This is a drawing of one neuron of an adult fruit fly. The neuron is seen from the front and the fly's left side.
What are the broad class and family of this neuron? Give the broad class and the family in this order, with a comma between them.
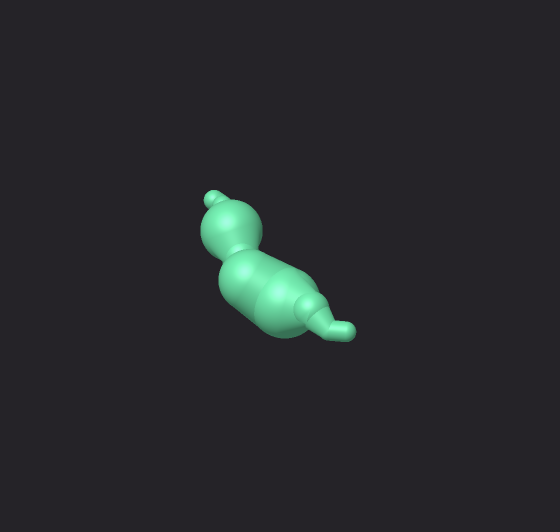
photoreceptor or other optic-lobe sensory neuron, class visual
